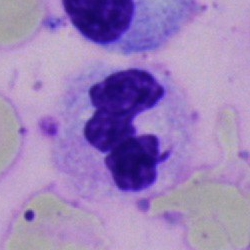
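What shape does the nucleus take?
It's lobed, with three connected masses arranged from top to bottom.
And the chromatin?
Dense and dark purple.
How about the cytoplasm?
A wide rim around the nucleus, pale greyish-lilac.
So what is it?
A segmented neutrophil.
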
